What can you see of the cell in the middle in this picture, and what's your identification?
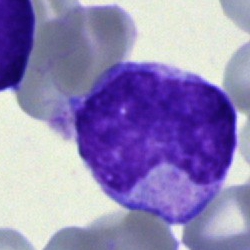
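Smooth-edged and roughly round, the cell is mostly filled by its nucleus, which is concavely indented along its lower edge. Dark purple chromatin is mottled with lighter patches. Cytoplasm forms a thin rim, widest at the bottom of the cell. The cell is a monocyte.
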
